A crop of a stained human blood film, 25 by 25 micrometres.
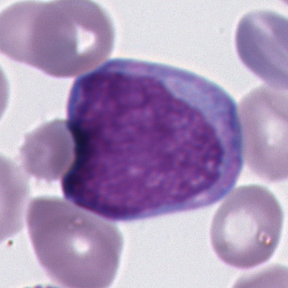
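Promyelocyte, centre of a stained smear of human peripheral blood. The cell, about 16 micrometres across, has a smooth, rounded outline with no surface projections. Its nucleus occupies about 70% of the cell's area and shows a shallow notch on the left side. The chromatin is finely granular and evenly spread, without coarse dark clumps. No granules are visible in the cytoplasm.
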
